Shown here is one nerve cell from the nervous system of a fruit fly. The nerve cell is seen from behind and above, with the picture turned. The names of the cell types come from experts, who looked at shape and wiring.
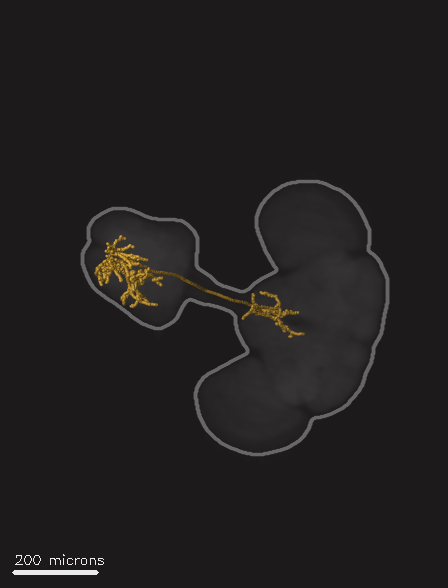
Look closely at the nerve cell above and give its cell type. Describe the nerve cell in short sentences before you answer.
From left to right in the picture it spans about 500 microns. As drawn here it is wider than it is tall. Its broad class is ascending neuron. It is of cell type AN05B105.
